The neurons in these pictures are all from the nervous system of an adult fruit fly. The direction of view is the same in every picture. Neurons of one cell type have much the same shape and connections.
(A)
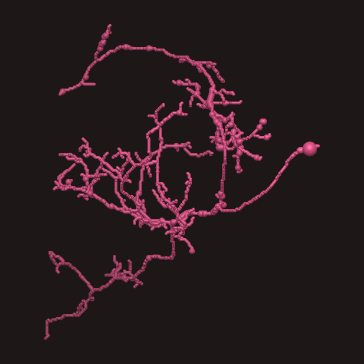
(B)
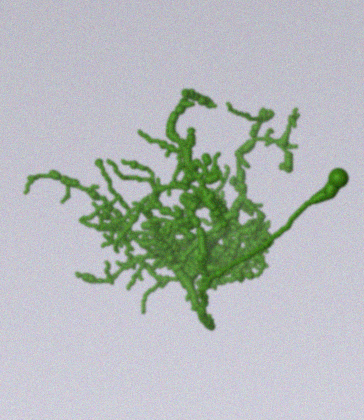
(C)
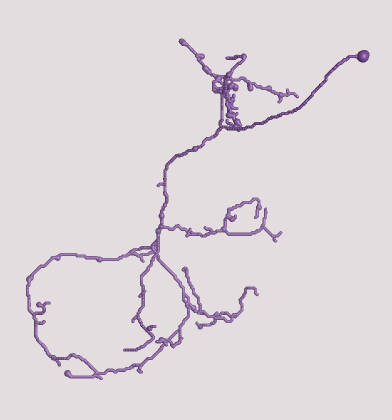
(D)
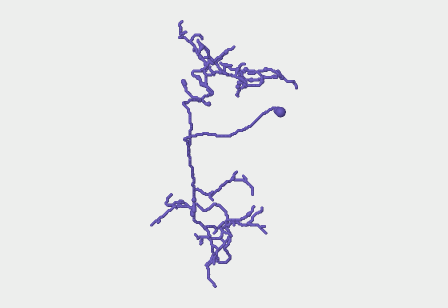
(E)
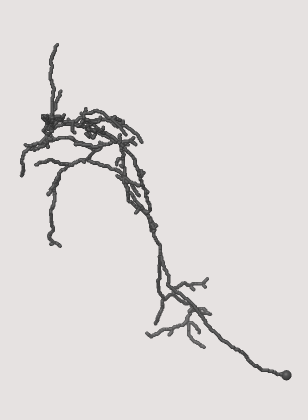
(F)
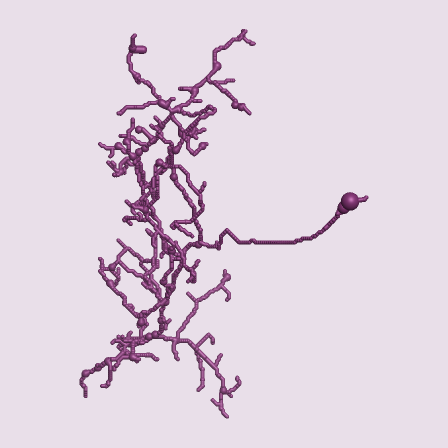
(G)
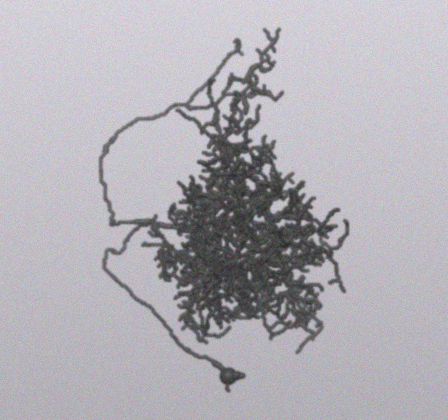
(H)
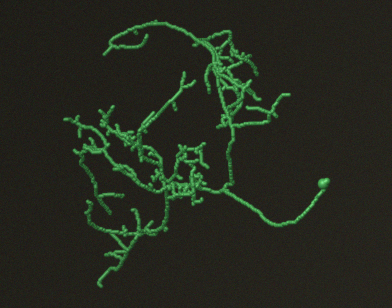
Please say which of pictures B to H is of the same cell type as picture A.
Picture H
